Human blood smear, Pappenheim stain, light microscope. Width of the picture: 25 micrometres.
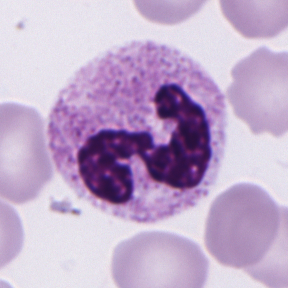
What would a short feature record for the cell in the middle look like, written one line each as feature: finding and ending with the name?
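Cytoplasm: plenty of it, a pale pinkish-lilac
Granules: fine and pink-violet, filling the cytoplasm evenly
Chromatin: dark purple, coarsely clumped
Outline: round and smooth all the way round
Your answer: segmented neutrophil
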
